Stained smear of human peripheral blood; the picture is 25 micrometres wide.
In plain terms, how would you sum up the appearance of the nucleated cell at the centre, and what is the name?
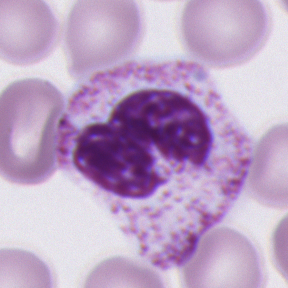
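Small reddish-purple granules lie scattered through the cytoplasm, spaced far enough apart that pale cytoplasm shows between them. No nucleoli are seen in the nucleus. The cell outline is irregular, not smoothly round. Cell shown: segmented neutrophil.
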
